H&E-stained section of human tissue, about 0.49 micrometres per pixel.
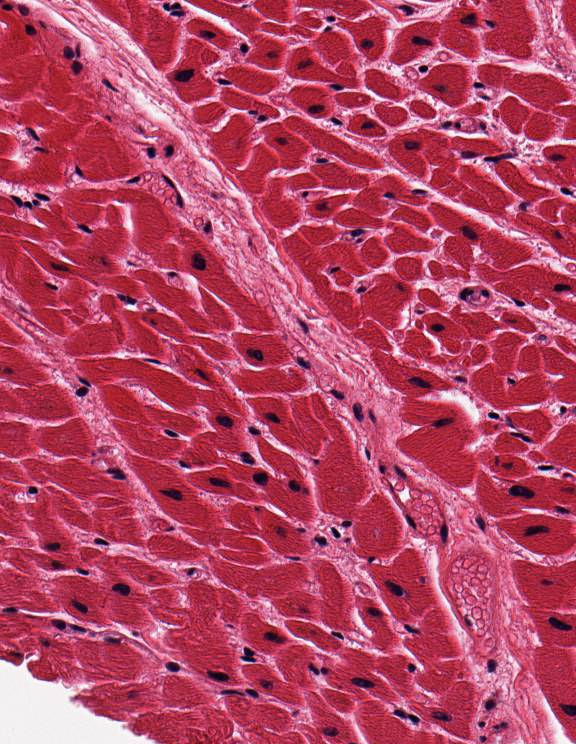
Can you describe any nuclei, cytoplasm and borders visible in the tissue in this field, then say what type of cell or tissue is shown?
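First impression: closely packed, deeply eosinophilic muscle fibres fill almost the whole field. I can see them branching and joining to form a network. In the lower left they are cut lengthwise, whereas in the upper right many are cut across as rounded profiles. A pale band of loose connective tissue runs diagonally from upper left towards lower right. So I'd call this the left ventricle of the heart.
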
